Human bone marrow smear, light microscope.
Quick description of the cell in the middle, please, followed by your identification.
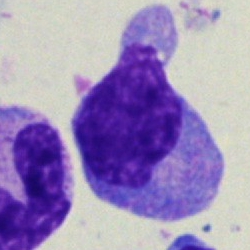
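First, the outline of this cell is irregular rather than round. The nucleus is large, with an irregular, lumpy outline, and it sits toward the upper left, leaving most of the cytoplasm at the lower right. Its chromatin looks dark purple and coarsely clumped. I'd call this a monocyte.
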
